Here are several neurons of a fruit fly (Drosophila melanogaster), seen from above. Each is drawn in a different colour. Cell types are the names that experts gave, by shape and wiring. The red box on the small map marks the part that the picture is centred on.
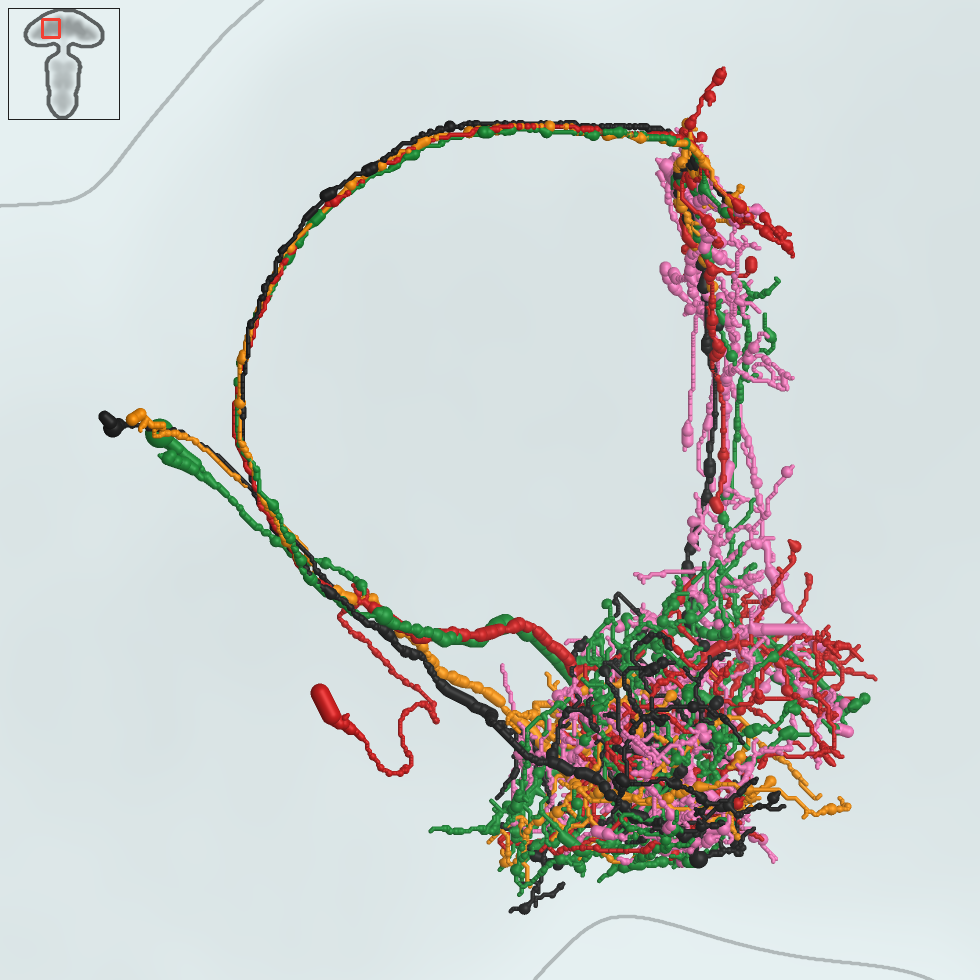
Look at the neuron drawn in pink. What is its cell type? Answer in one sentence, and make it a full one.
This neuron is categorized as cell type WED007.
